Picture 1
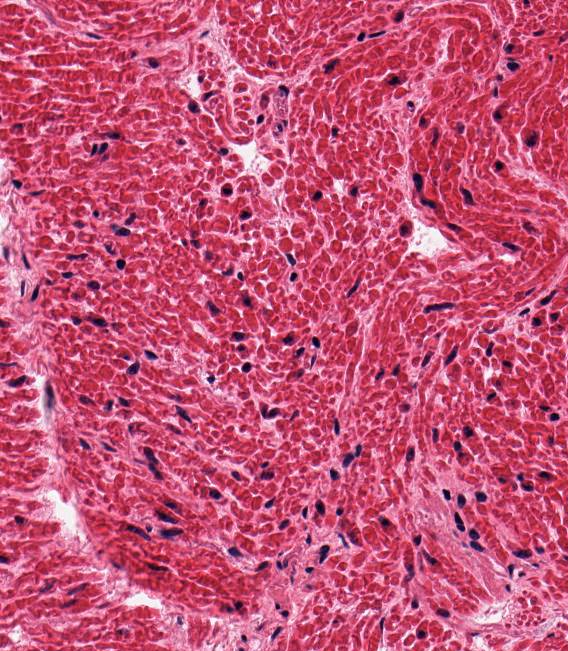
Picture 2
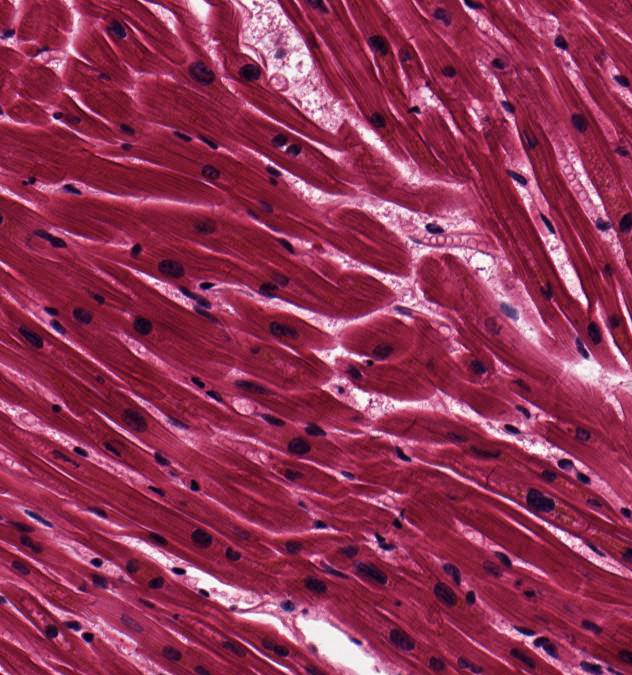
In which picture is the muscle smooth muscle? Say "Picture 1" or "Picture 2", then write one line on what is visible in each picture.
Picture 1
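In picture 1: The whole field is made of interlacing bundles of smooth muscle cells running in different directions.
In picture 2: The fibre cytoplasm stains deep pink-red and shows fine striations.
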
